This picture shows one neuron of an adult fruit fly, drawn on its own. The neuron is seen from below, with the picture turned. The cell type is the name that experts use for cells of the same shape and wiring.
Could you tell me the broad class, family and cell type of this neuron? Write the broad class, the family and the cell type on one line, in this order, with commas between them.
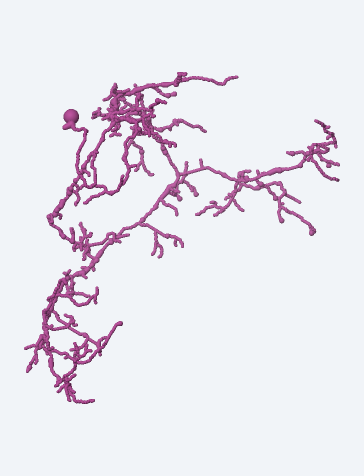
nerve-cord intrinsic neuron, hemilineage 13A, IN13A035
